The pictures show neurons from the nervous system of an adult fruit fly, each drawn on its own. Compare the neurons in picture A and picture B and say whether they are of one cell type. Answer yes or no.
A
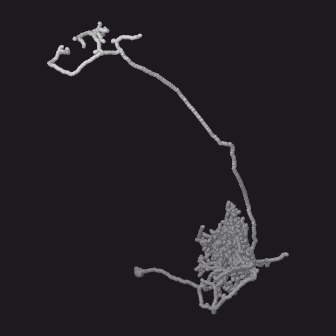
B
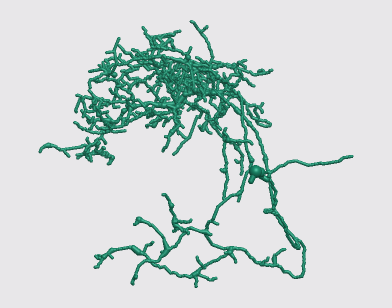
no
